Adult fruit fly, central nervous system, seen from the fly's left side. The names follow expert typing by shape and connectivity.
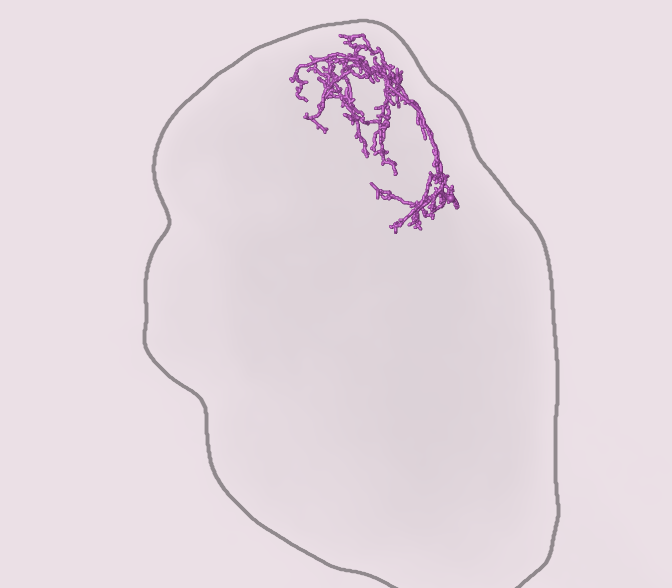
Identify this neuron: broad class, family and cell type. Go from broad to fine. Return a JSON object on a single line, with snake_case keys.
{"broad_class": "central-brain intrinsic neuron", "family": "hemilineage SLPpl2", "cell_type": "SLP358"}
